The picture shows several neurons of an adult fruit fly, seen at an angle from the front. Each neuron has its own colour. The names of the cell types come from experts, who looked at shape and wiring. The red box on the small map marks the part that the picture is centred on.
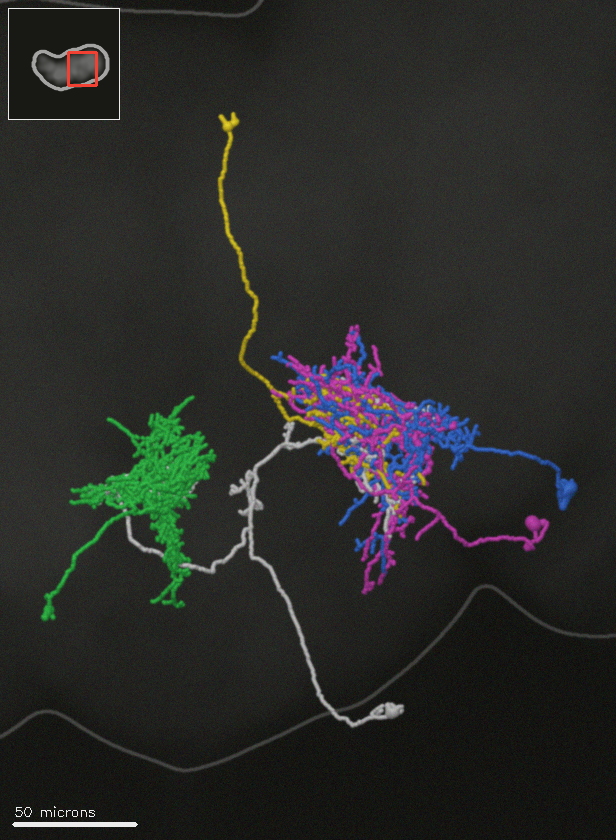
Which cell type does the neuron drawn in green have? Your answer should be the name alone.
CB2465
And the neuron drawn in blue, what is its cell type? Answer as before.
SAD036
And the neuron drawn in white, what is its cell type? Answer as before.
CB0420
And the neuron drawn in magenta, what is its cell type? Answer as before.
VES085_b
